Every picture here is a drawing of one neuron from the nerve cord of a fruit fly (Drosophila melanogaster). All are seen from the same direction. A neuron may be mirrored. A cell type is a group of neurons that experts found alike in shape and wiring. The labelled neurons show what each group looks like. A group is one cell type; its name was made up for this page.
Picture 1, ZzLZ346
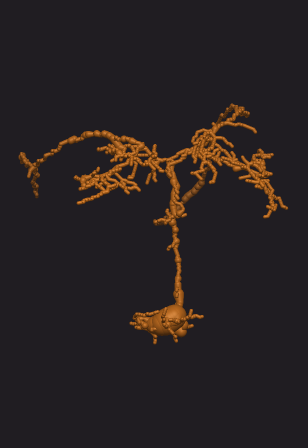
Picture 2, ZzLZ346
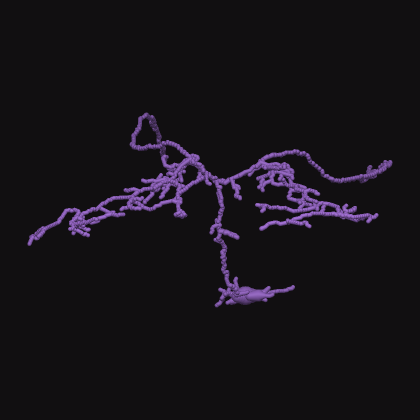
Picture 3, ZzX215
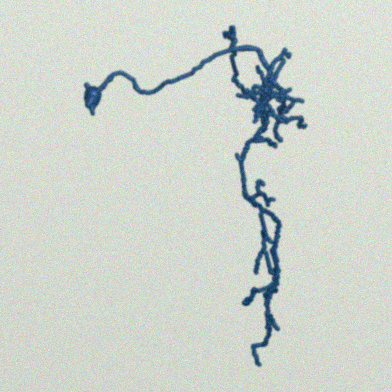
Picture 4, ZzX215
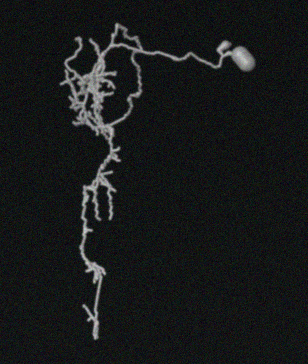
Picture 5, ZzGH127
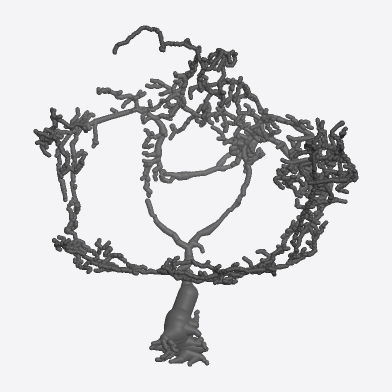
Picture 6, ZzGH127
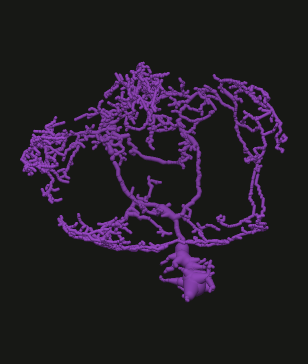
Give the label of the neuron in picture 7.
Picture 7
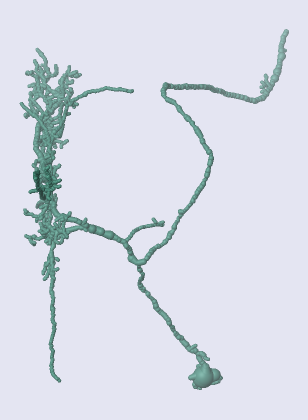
ZzX215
